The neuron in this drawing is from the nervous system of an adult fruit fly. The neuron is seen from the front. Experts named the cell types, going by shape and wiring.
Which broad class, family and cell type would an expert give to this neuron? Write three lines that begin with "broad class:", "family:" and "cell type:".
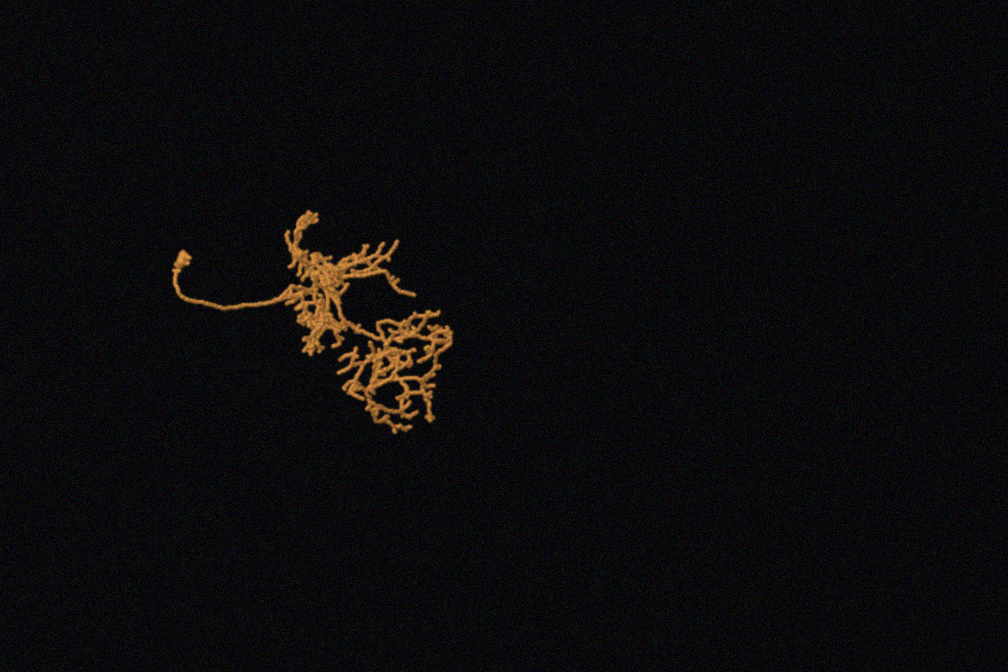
broad class: central-brain intrinsic neuron
family: hemilineage VLPl2_medial
cell type: LAL054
